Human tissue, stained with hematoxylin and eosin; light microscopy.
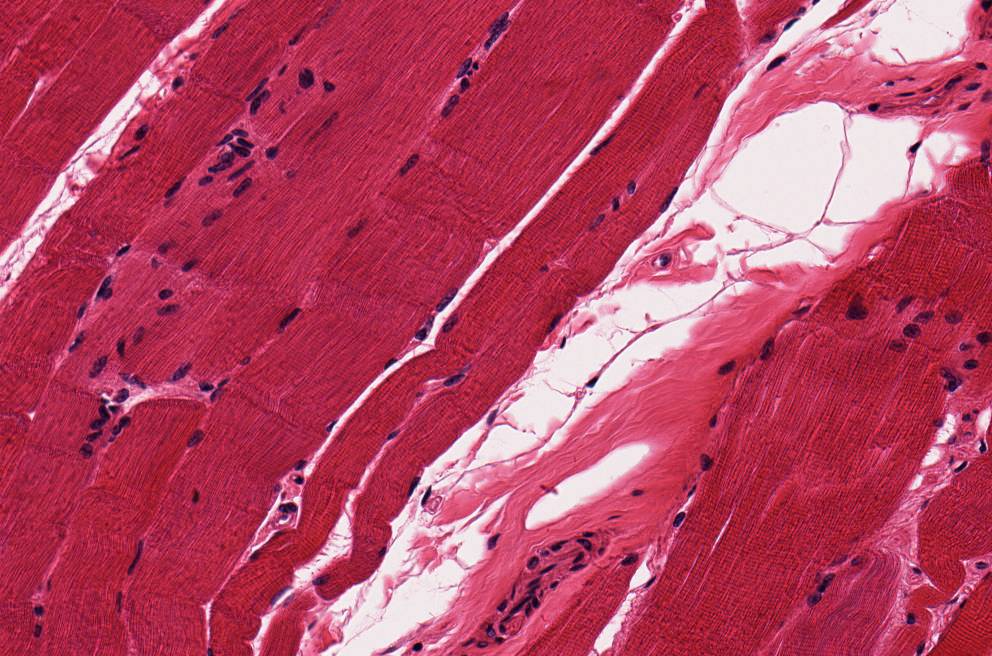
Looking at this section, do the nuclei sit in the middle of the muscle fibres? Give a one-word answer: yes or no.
No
